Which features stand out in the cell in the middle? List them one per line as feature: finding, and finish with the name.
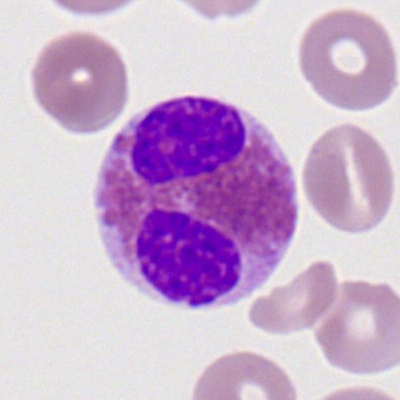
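Outline: round and smooth
Lobes: two, near the cell edge, a band of cytoplasm between them
Granules: coarse orange-red, packing the cytoplasm
Vacuoles: none that I can see
Name: eosinophil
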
